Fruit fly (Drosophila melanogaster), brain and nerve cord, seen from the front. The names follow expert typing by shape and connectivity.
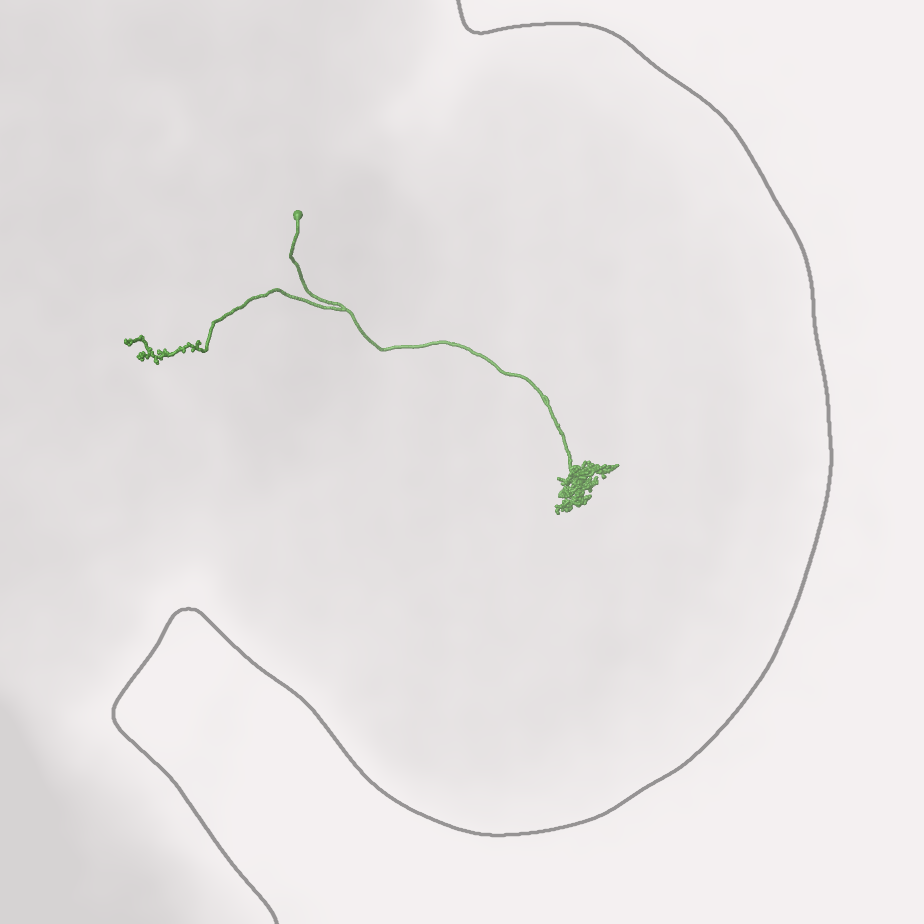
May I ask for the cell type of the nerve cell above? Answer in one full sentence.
It is the cell type LPC1 to which this nerve cell belongs.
